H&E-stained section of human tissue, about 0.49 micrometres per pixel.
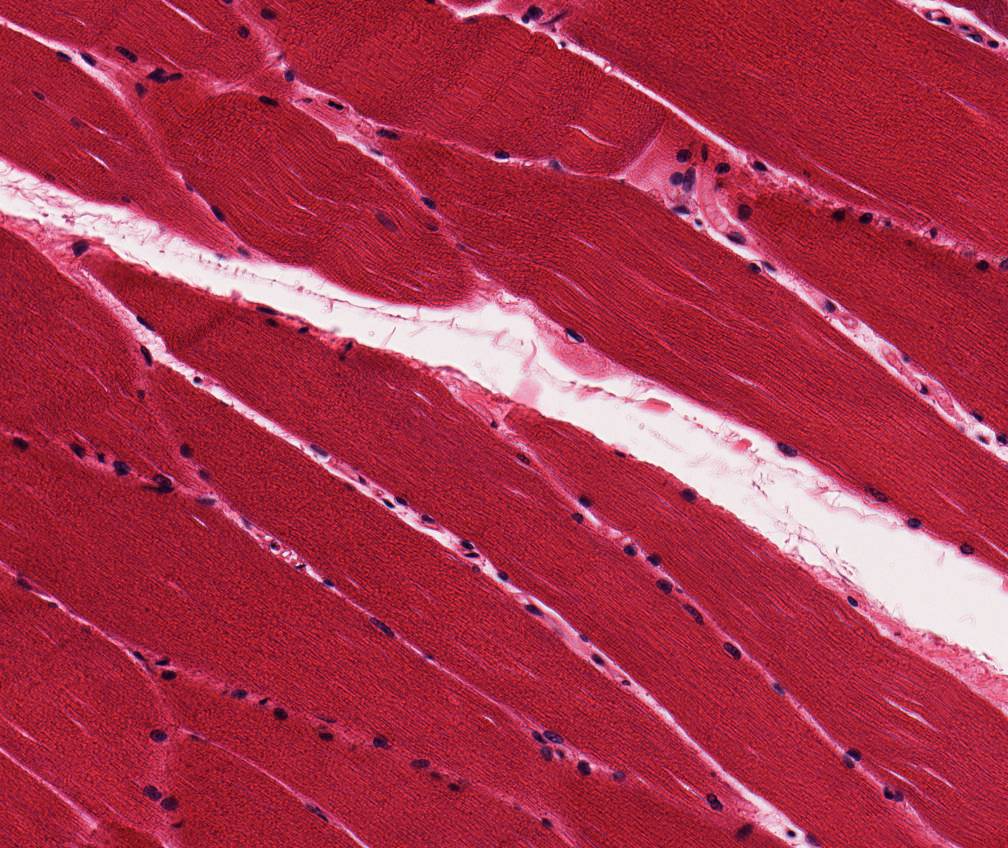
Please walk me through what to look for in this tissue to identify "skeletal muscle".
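This tissue is skeletal muscle.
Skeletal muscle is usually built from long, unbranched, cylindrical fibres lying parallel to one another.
Here the small, dark, oval to elongated nuclei keep their long axes along the fibres, and they lie at the fibre edges rather than in the centres. The fibre cytoplasm is deep red.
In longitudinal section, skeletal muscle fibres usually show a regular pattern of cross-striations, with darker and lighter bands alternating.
The fine lines visible in these fibres, by contrast, run along the length of each fibre. No fat cells appear anywhere in the field.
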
